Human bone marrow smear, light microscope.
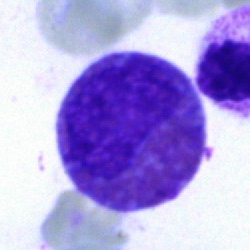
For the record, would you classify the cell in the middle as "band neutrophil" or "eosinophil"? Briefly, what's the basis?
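Eosinophil, this one. The outline is round and smooth, and the chromatin is deep purple and finely stippled, with no large dark clumps. No vacuoles show anywhere in the cell. The picture is slightly blurred, so the chromatin detail looks softened.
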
